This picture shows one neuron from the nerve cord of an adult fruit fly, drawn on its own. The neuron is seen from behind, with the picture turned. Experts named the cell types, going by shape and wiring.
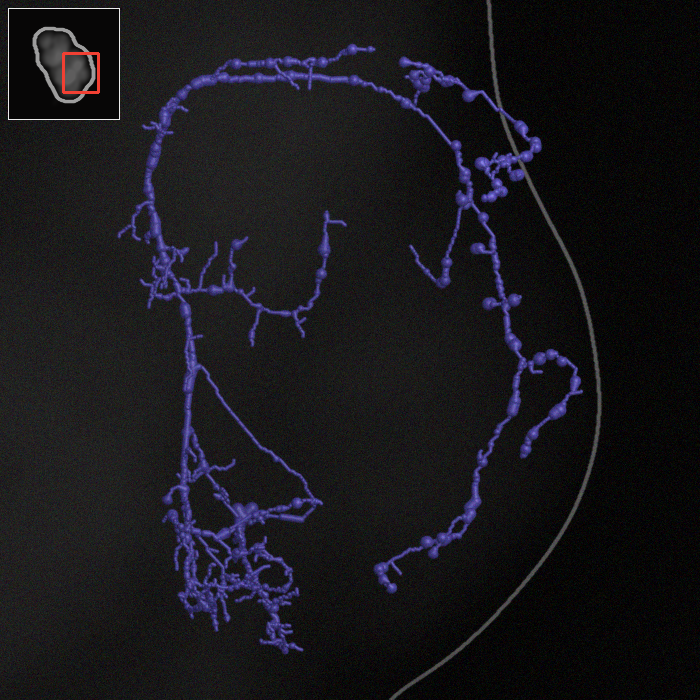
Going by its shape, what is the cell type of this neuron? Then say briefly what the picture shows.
The cell type is IN08A025. This is a nerve-cord intrinsic neuron. Dozens of branch ends can be seen. As drawn here it is taller than it is wide.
